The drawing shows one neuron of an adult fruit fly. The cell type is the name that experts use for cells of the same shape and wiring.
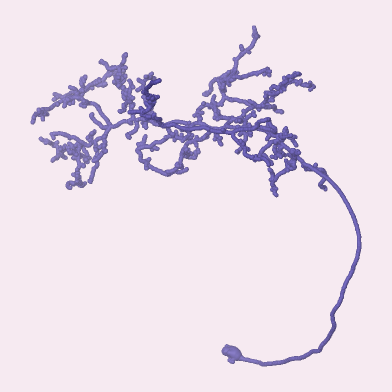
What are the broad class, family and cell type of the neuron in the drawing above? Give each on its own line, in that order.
nerve-cord intrinsic neuron
hemilineage 05B
IN05B088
